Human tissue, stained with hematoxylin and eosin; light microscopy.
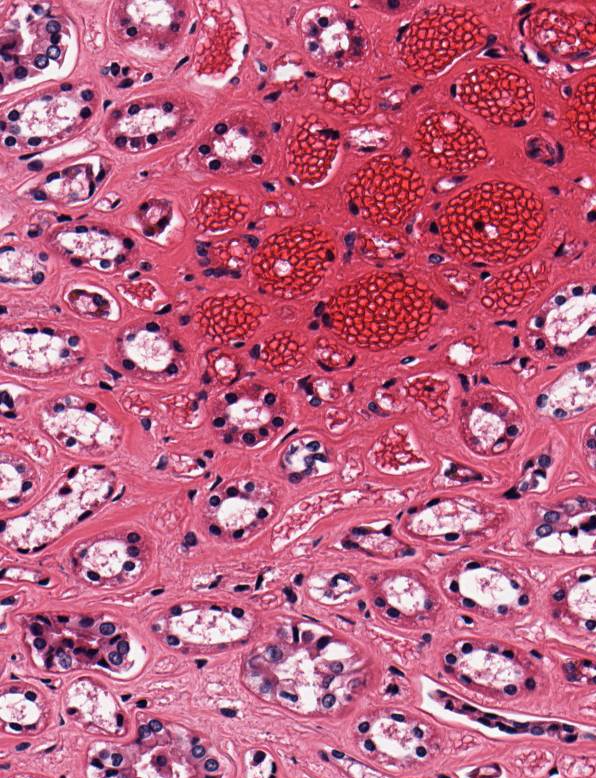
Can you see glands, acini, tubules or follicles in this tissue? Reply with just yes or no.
Yes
